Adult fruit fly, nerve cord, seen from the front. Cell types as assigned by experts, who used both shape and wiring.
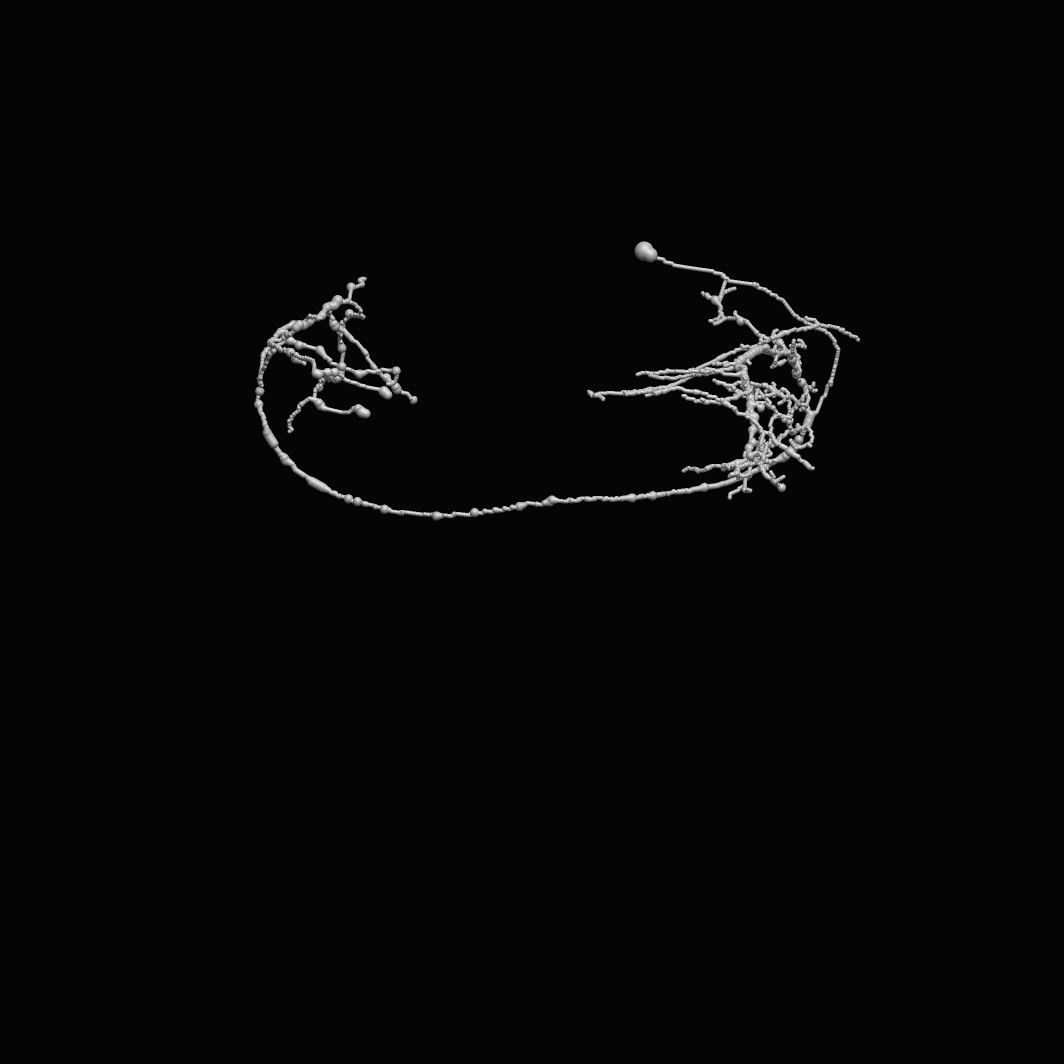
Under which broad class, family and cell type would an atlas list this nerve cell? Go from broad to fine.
nerve-cord intrinsic neuron; hemilineage 19B; IN19B071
